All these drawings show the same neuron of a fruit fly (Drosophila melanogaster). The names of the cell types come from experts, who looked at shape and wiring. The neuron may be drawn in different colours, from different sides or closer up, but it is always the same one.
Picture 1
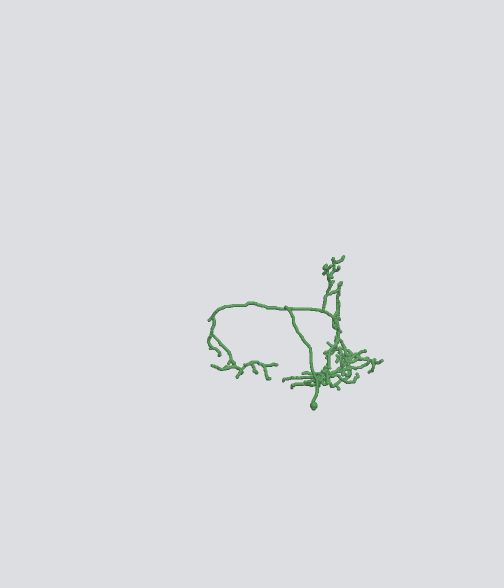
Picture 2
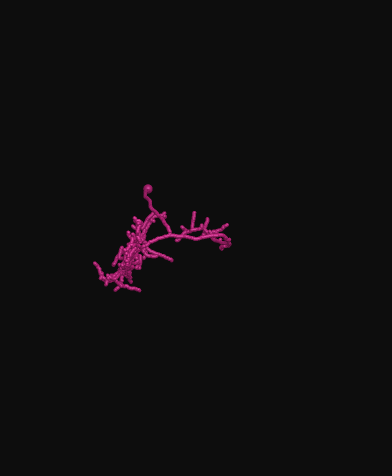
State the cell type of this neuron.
WED128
